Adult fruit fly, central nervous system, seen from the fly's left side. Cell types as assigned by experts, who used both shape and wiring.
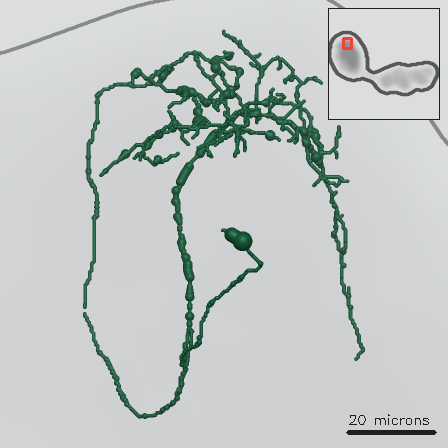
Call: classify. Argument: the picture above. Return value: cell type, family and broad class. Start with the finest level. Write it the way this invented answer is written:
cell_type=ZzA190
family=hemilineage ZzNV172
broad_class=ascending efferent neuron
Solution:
cell_type=SLP028
family=hemilineage SLPal1
broad_class=central-brain intrinsic neuron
